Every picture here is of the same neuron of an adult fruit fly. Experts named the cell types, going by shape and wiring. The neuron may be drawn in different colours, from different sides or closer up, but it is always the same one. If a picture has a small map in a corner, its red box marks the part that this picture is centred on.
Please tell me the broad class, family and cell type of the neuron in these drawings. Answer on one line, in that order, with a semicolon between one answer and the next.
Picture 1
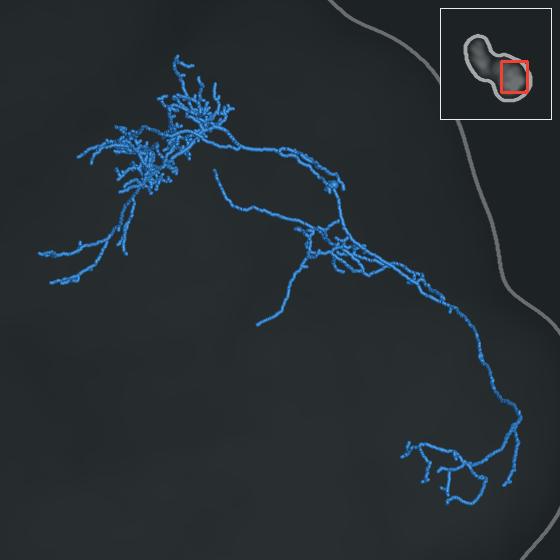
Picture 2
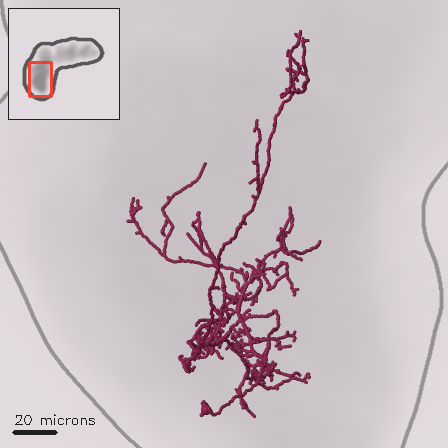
central-brain intrinsic neuron; hemilineage SLPad1_anterior; PVLP205m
